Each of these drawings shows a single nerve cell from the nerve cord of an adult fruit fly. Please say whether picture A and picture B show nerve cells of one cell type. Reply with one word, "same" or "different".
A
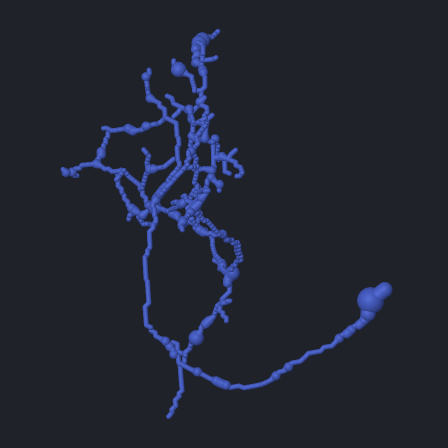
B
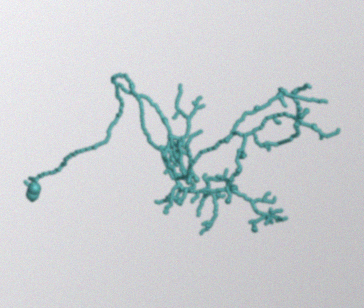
same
